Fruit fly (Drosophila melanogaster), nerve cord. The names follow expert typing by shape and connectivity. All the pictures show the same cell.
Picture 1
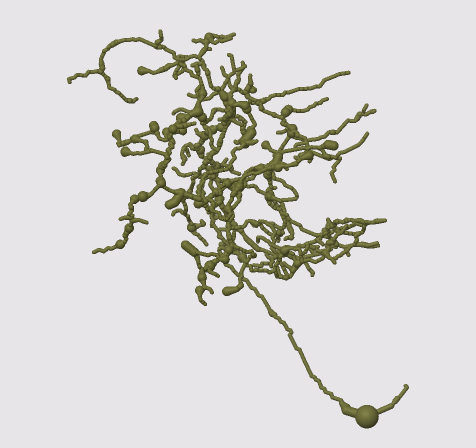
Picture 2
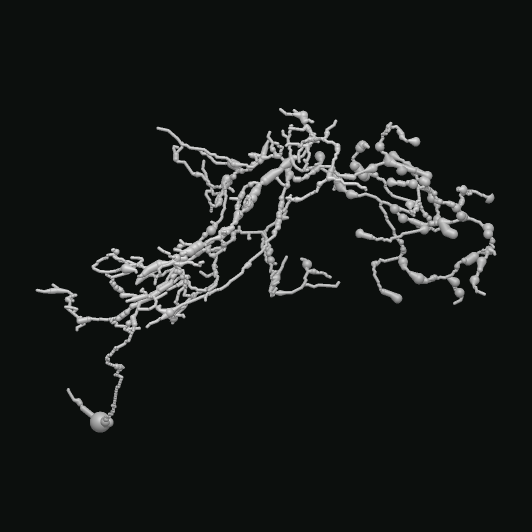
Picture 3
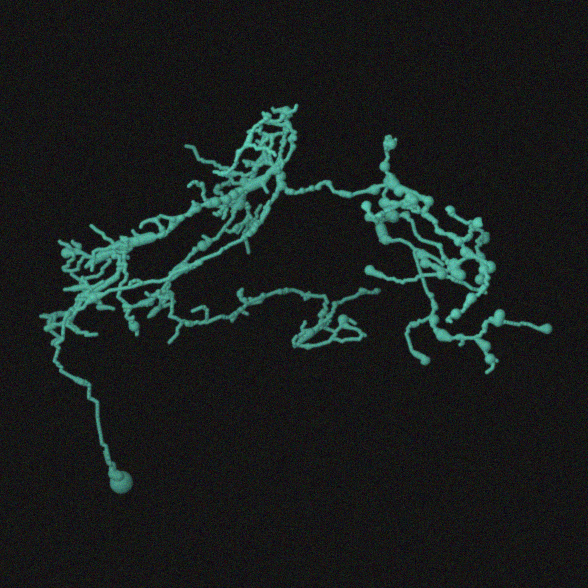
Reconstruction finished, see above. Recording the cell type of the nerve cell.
IN01A051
